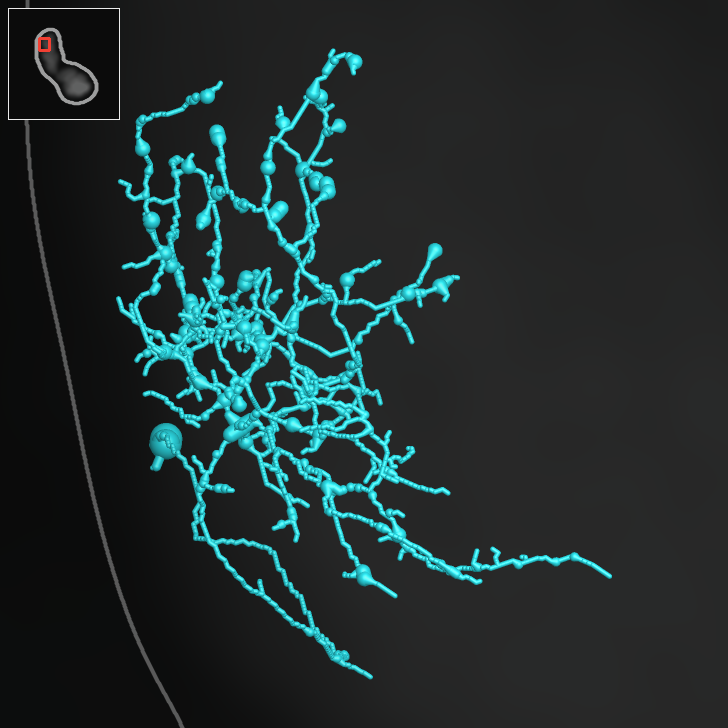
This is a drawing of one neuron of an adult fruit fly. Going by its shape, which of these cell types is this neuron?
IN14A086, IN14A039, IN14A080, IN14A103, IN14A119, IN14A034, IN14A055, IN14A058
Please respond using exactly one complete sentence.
This neuron belongs to the cell type IN14A058.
